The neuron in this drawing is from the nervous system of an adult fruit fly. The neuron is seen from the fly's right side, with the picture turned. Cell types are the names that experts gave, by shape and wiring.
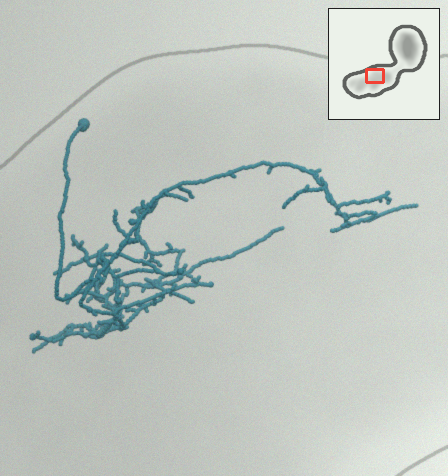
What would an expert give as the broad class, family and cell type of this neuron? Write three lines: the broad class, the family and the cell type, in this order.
nerve-cord intrinsic neuron
hemilineage 11B
IN11B018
